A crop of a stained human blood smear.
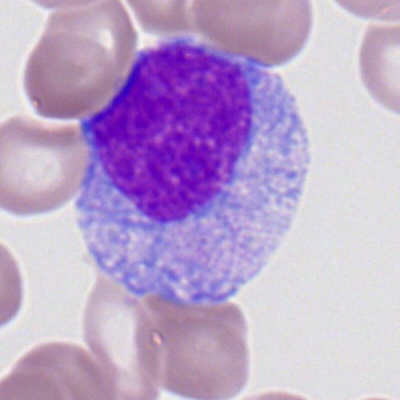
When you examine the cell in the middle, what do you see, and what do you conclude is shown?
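Start with the edge: the outline is smooth and roughly round. Now look at the nucleus, a single mass with no lobes. The cytoplasm around it is a pale lavender-blue, and fine granules are scattered all through it. Putting that together, this is a monocyte.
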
